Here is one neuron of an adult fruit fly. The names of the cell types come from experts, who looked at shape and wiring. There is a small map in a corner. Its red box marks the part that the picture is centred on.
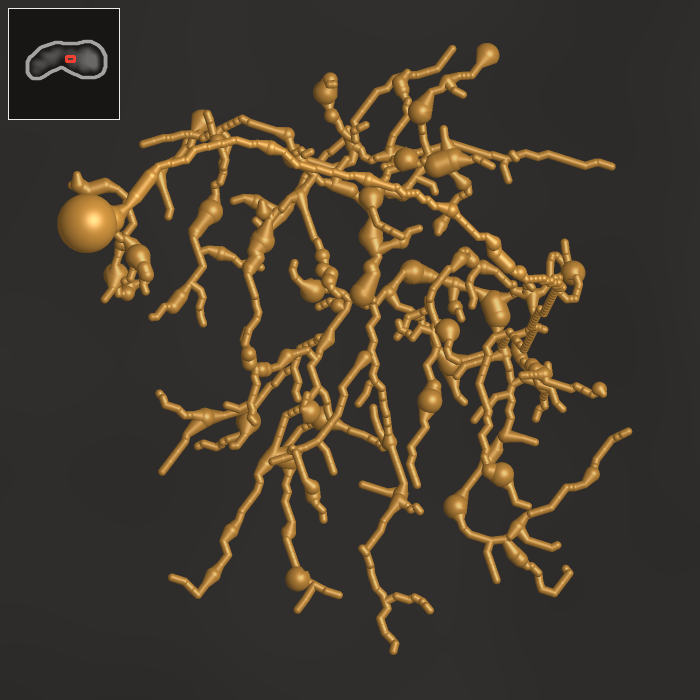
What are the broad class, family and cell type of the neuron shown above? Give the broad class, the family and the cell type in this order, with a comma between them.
optic-lobe intrinsic neuron, Cm, Cm5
